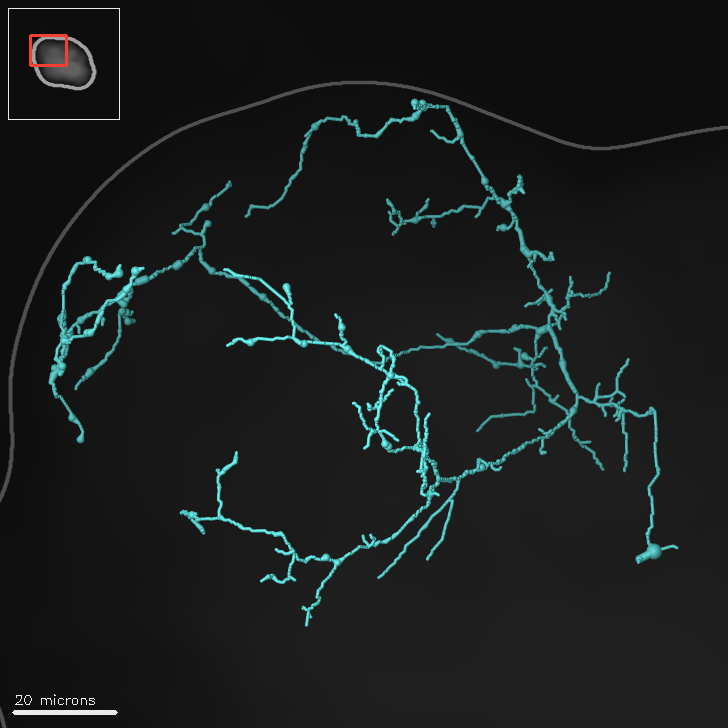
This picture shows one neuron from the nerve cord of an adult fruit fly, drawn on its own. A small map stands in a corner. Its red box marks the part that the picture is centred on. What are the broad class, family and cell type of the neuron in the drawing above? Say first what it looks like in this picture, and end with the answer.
From left to right in the picture it spans about 120 microns. The picture shows dozens of branch ends. It is a nerve-cord intrinsic neuron. Its family is hemilineage 04B. The cell type is IN04B100.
